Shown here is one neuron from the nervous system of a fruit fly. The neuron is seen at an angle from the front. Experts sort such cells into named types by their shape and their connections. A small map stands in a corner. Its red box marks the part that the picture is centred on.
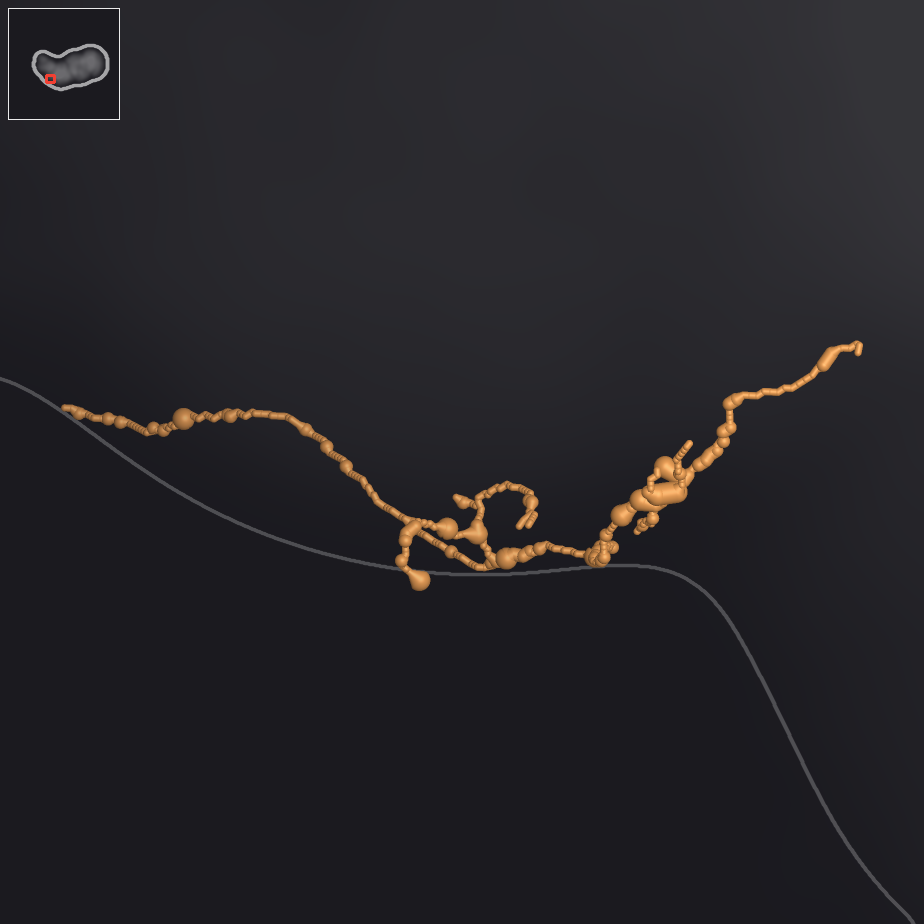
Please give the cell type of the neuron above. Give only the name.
SNta29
